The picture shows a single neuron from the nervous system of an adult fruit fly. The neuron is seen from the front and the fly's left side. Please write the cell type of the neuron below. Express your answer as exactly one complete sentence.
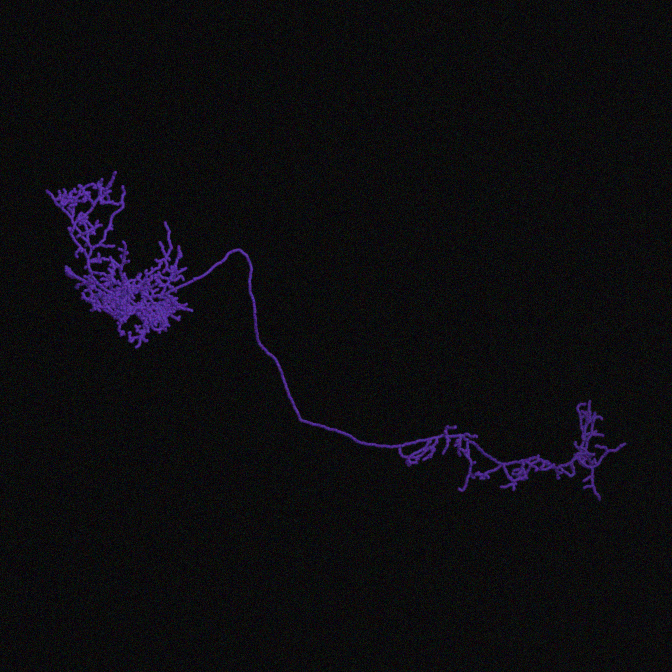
In the scheme of cell types, this neuron is DNg39.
